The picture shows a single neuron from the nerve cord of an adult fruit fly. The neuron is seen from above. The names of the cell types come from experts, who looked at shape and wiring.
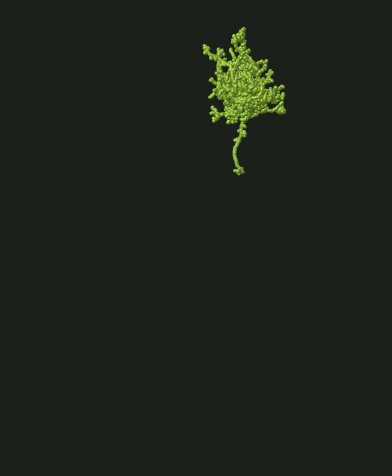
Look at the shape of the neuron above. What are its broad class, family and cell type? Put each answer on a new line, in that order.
nerve-cord intrinsic neuron
hemilineage 21A
IN21A017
